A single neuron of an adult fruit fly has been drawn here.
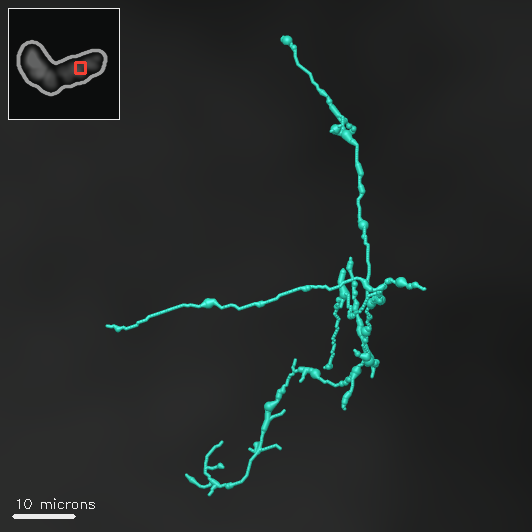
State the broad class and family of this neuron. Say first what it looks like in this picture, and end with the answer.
The drawing shows no cell body. By the scale bar it is about 75 microns tall in this view. It is a sensory neuron entering the nerve cord. The name of its family is class mechanosensory tactile.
